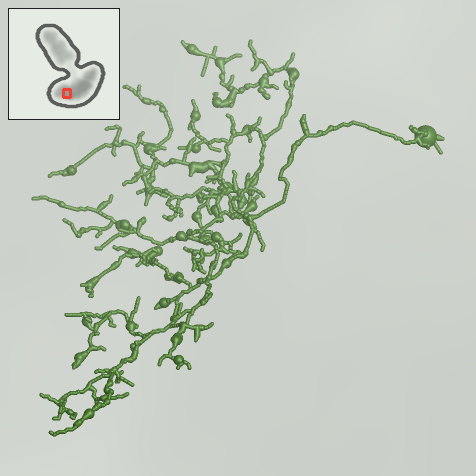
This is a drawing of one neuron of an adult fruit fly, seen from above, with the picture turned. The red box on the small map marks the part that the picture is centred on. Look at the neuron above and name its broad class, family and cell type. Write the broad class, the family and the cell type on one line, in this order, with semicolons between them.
optic-lobe intrinsic neuron; Cm; Cm11a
